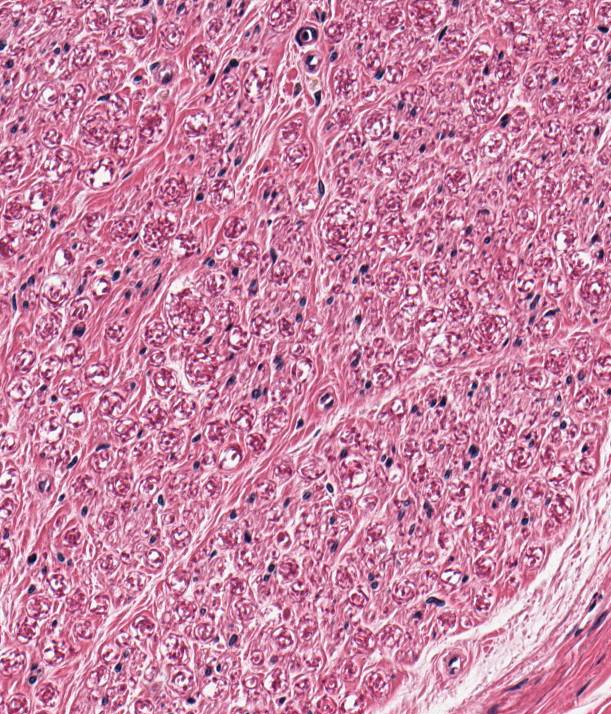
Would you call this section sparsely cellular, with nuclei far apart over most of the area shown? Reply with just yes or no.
No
